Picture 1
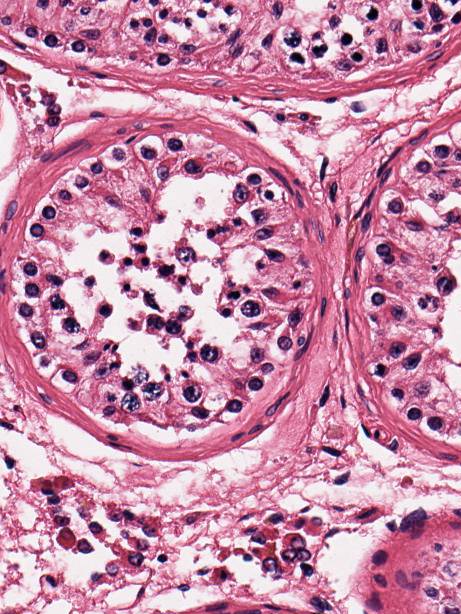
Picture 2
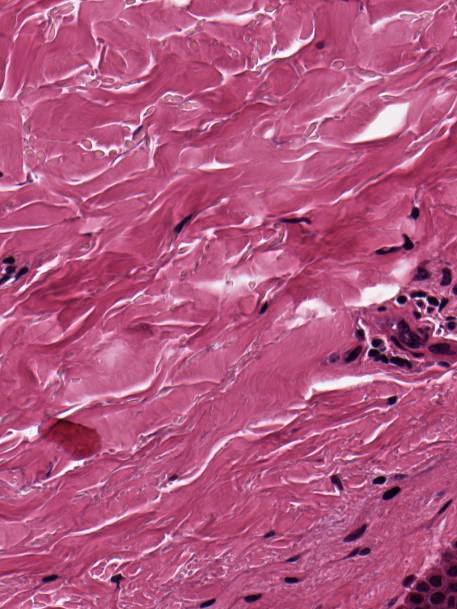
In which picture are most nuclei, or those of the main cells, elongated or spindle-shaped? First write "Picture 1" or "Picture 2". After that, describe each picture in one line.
Picture 2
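In picture 1: Inside the wall of the central tubule lie several layers of cells with round, dark-staining nuclei.
In picture 2: Nuclei are sparse and mostly thin, elongated and dark, lying singly between the bundles.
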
